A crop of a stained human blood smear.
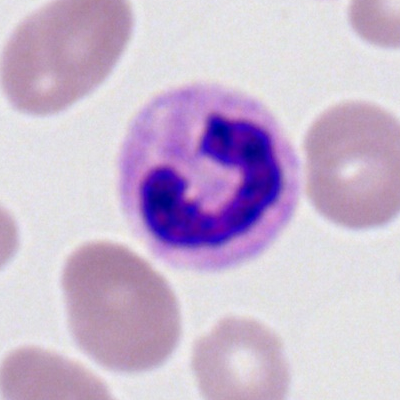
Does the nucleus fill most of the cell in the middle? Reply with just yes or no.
No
